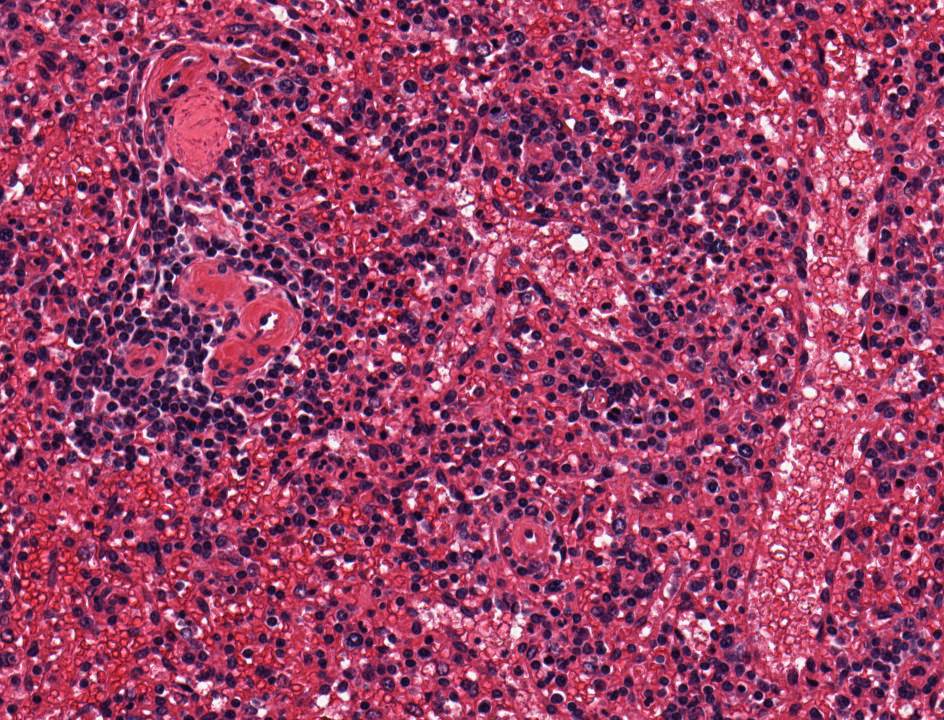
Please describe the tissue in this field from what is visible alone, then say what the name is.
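I see a dense sheet of cells and red blood cells, with no epithelium lining any surface. Small lymphocytes with round dark nuclei and scant cytoplasm crowd most densely round the upper-left small vessels. Those arterioles have thick, glassy pink walls and narrow lumens. So: spleen.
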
